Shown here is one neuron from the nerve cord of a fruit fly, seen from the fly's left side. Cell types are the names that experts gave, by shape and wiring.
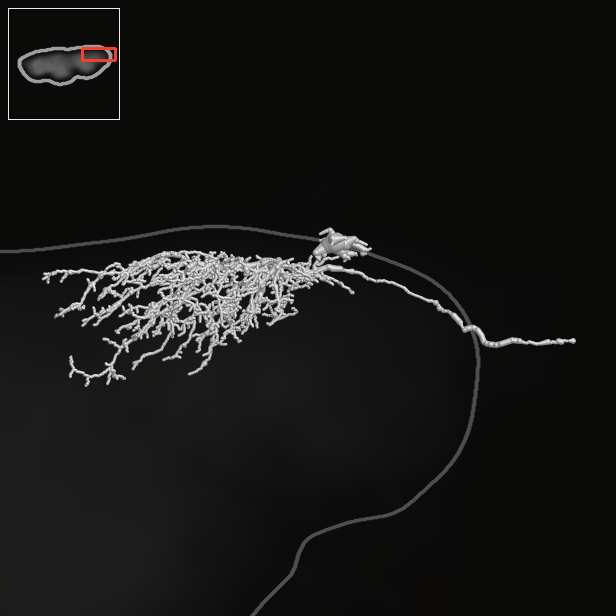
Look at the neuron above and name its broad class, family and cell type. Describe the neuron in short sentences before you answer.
Dozens of branch ends can be seen. In this view it is more than twice as wide as it is tall. This is a motor neuron of the nerve cord. Its family is MNad. It is of cell type MNad09.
